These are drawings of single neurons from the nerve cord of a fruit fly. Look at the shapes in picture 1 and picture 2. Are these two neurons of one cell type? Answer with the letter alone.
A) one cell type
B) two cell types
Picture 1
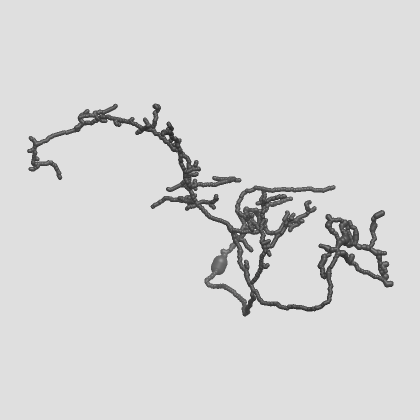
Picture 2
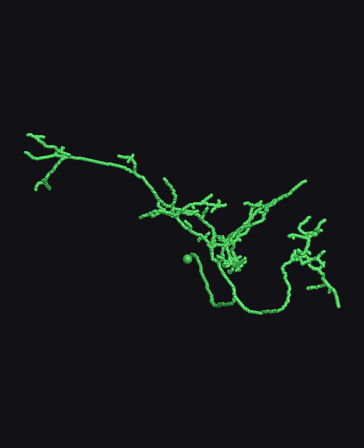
A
